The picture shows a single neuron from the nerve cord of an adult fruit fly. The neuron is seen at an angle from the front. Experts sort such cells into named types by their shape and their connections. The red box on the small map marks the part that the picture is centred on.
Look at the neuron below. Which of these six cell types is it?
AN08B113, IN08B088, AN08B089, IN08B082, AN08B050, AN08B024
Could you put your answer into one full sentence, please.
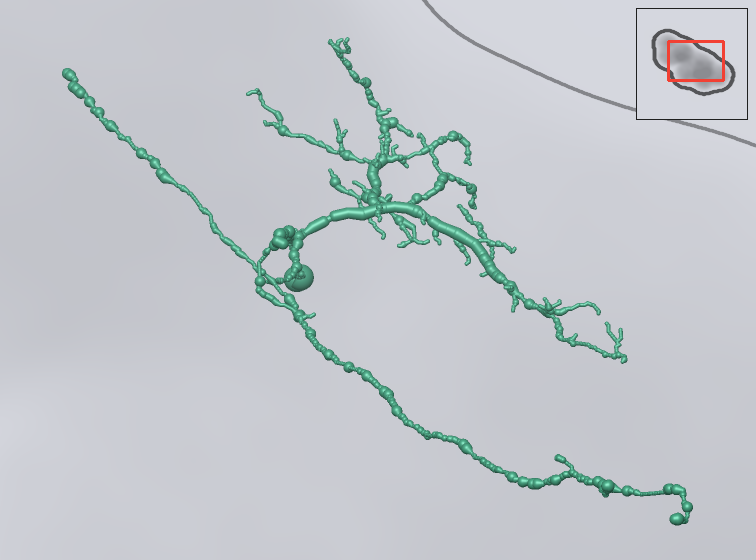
This neuron is included in the cell type IN08B088.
